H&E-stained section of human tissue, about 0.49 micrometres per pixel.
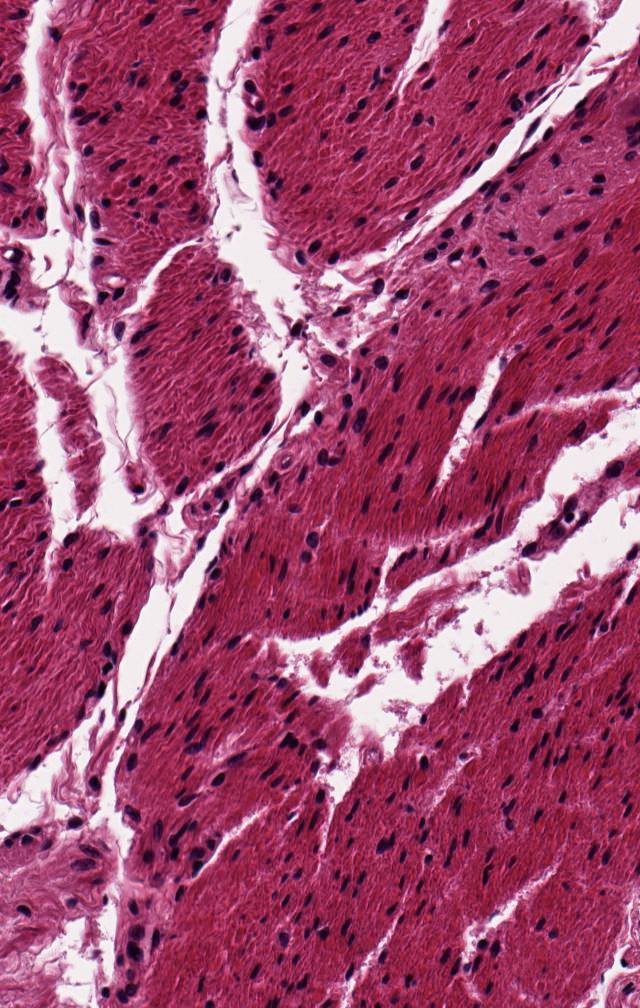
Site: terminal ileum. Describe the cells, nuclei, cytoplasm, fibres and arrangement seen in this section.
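Bundles of smooth muscle fill the field, cut at varying angles to one another. Their nuclei are elongated and cigar-shaped, with blunt ends. These nuclei lie fairly evenly scattered through each bundle rather than collected at its edges. Thin, loose strands of pale connective tissue separate the bundles.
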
